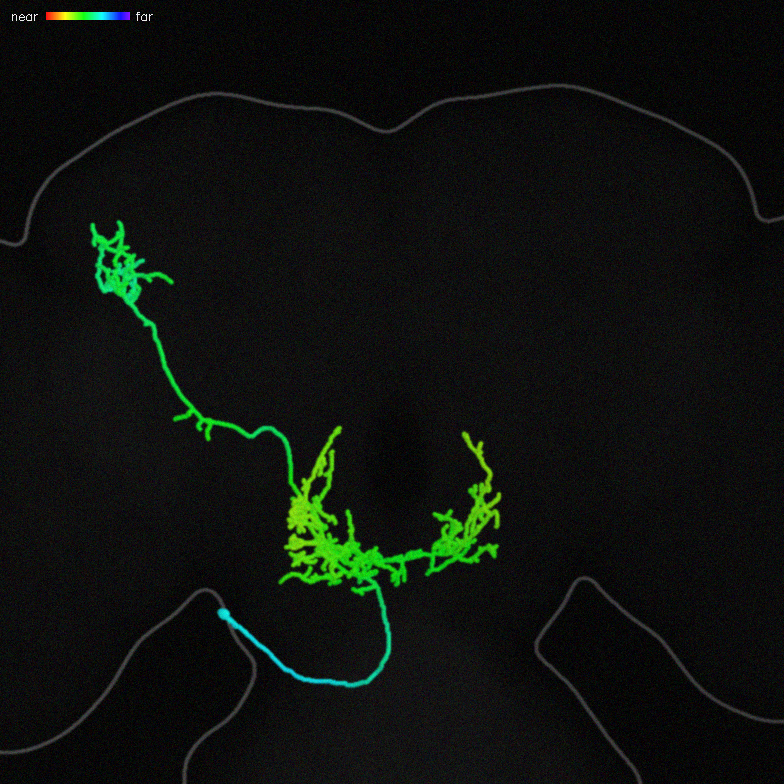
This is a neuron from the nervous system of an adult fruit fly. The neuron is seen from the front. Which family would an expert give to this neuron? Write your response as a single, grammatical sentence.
It is the family hemilineage 05B to which this neuron belongs.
